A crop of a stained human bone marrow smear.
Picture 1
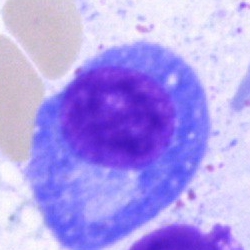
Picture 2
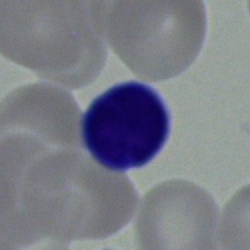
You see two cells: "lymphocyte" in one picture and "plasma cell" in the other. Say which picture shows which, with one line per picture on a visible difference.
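In picture 1 we see a plasma cell: The cytoplasm is abundant and stains a deep blue.
In picture 2 we see a lymphocyte: The dark nucleus fills almost the whole cell.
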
